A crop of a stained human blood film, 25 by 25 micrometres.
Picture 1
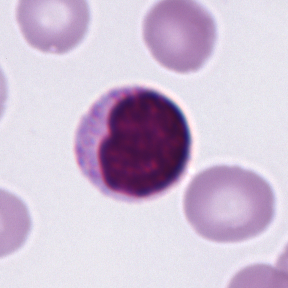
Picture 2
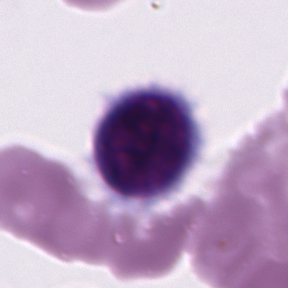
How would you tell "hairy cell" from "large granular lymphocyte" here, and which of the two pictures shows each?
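The large granular lymphocyte is in picture 1, the hairy cell in picture 2. The clearest difference, as I look, is the first cell's cytoplasm: a pale lilac crescent, mainly on the left, holding fine purple-pink granules.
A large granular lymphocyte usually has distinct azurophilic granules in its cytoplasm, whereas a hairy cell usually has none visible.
The surfaces differ too: the first cell's outline is round and smooth, while fine short projections stick out from the round outline of the second. Both nuclei have dense, dark purple chromatin, and neither shows nucleoli.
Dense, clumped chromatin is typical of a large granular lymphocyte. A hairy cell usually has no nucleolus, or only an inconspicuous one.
In the first picture the nucleus has a shallow notch on its left edge, measures about 9 by 8 micrometres and fills about 70% of the cell's area. That cell is about 10 micrometres across, about 1.25 times as wide as a red cell lying whole in the picture. Close below the second cell lies a pink mass of red cells.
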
